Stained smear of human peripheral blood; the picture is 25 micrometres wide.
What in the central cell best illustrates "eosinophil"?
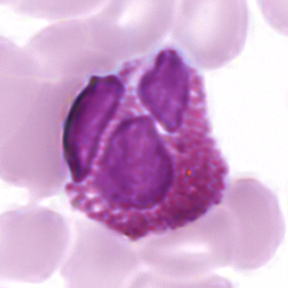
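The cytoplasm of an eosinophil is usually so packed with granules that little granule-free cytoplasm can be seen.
In keeping with this, the cytoplasm of this eosinophil is packed with coarse, round granules, which are pinkish-red.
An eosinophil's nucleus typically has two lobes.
This nucleus appears as three separate lobes, which does not match.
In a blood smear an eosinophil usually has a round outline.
Here the outline is slightly irregular rather than smoothly round, which also departs from the usual.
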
